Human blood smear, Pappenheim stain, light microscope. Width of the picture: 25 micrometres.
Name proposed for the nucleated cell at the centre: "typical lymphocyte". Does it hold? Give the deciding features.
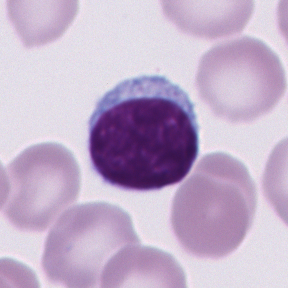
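Typical lymphocyte: the name holds; normoblast does not. Deciding point: cytoplasm pale blue, forming a crescent mainly along the upper edge of the cell.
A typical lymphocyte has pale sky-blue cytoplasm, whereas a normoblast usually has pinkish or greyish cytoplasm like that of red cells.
Cell about 10 micrometres across; nucleus about 9 by 8 micrometres.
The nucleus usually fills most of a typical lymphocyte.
Outline round; nucleus round, without indentation or lobes; chromatin dense and dark purple; no nucleoli seen.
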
